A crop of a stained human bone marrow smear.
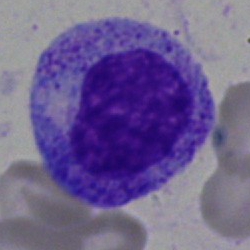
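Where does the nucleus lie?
Off-centre, toward the right side of the cell.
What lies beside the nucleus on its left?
A paler zone of cytoplasm.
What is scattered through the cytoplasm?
Many dark purple granules.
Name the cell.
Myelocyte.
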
